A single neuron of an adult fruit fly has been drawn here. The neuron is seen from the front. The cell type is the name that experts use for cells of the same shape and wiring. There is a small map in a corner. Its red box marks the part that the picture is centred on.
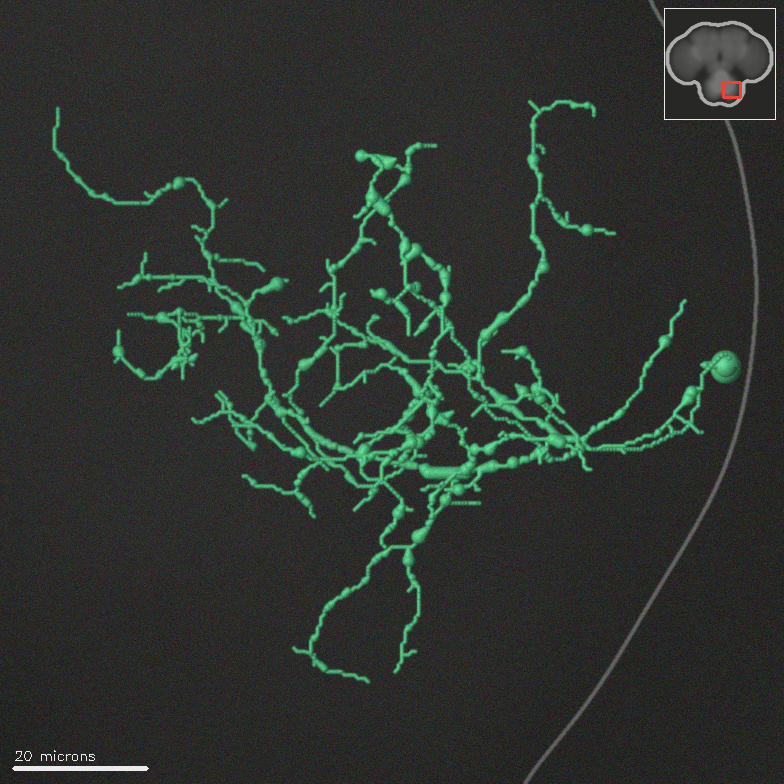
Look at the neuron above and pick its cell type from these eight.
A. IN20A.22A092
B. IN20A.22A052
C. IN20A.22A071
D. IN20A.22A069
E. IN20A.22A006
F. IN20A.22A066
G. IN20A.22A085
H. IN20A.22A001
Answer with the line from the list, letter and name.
D. IN20A.22A069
